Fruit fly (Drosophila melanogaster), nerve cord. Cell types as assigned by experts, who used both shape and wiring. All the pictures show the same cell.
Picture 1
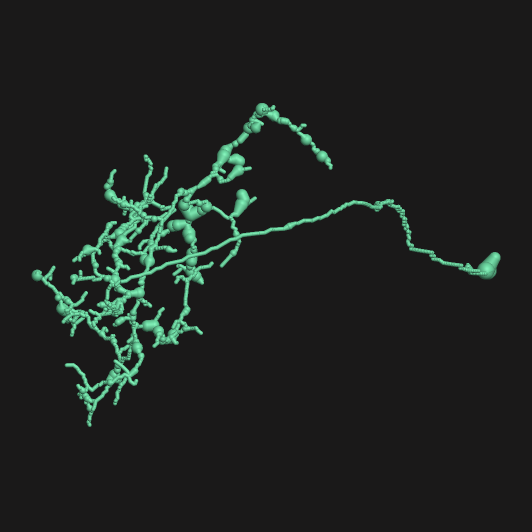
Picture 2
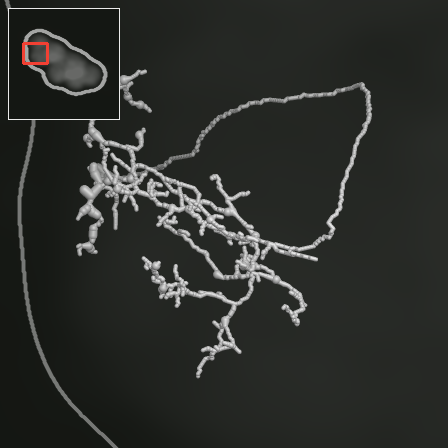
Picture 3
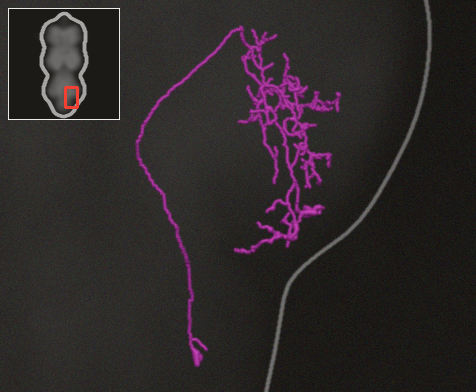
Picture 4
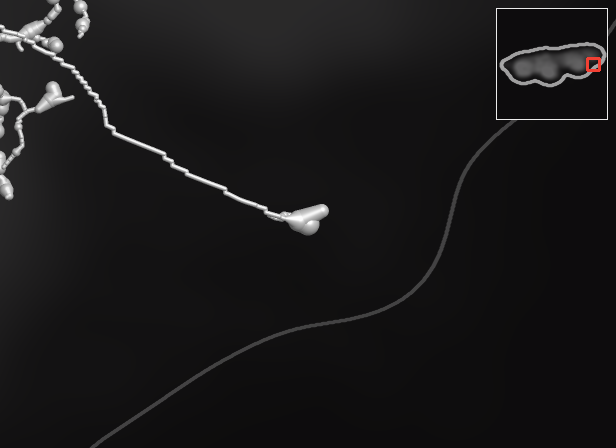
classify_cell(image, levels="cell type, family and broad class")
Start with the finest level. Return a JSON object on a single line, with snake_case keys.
{"cell_type": "IN21A078", "family": "hemilineage 21A", "broad_class": "nerve-cord intrinsic neuron"}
